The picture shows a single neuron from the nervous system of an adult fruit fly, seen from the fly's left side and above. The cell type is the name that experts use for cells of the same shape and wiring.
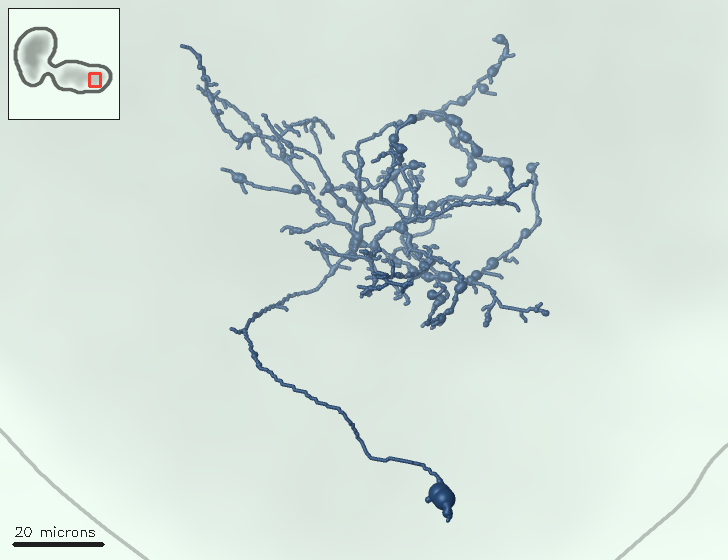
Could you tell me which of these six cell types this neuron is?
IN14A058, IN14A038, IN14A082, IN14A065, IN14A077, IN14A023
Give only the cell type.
IN14A058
